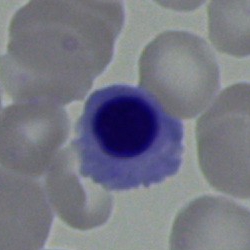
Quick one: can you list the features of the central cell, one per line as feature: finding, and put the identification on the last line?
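Chromatin: very dark, dense, no visible pattern
Nucleus: off-centre, toward upper part of cell
Cytoplasm: blue-purple
Cytoplasmic band: wider below nucleus than above
Name: erythroblast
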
